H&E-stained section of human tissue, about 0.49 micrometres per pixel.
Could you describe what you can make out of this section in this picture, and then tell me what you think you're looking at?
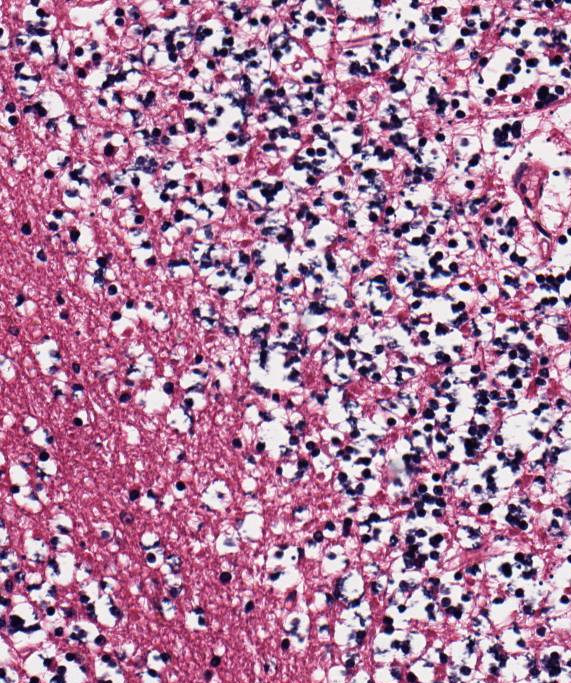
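Look first at the dense region: small, round, dark nuclei of fairly uniform size, with little or no stained cytoplasm around them. In the lower left, a fine pink fibrillary meshwork holds only scattered nuclei. There is no epithelium, gland or tubule. This is cerebellum.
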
